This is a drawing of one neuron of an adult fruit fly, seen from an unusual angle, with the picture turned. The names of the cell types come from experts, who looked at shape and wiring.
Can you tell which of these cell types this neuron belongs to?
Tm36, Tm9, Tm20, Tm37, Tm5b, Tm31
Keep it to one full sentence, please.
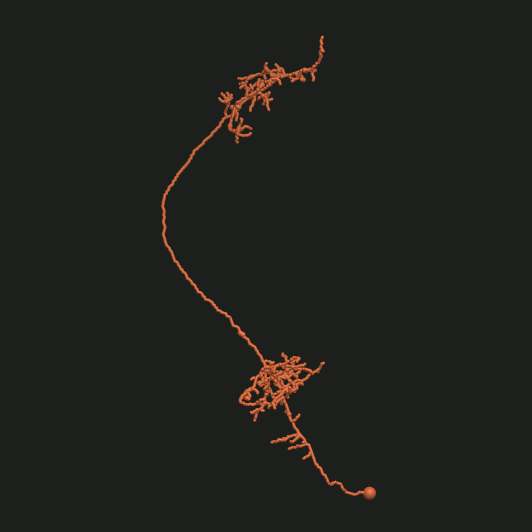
By type, the neuron is Tm31.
